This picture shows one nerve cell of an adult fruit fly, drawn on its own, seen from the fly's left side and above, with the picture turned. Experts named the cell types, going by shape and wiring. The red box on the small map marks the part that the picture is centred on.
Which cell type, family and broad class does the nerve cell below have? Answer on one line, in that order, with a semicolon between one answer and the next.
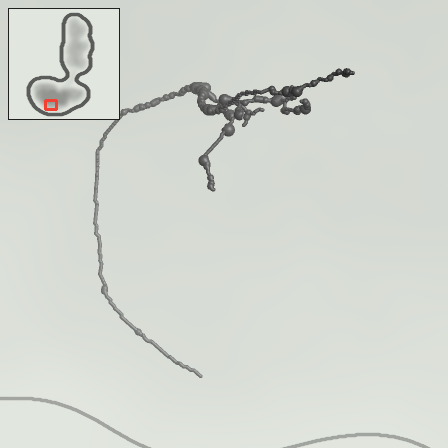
HRN_VP4; class hygrosensory; sensory neuron entering the brain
